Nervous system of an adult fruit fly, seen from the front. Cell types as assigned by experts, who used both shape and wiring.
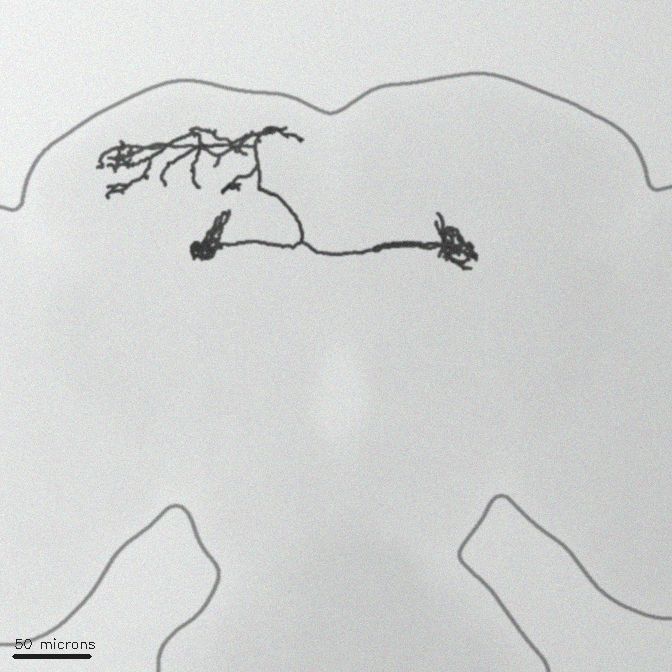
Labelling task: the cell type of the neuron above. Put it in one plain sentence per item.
The cell type is PAM11.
